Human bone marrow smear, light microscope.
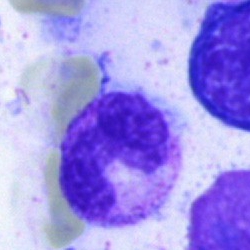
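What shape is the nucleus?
It is deeply indented and curves like a horseshoe around a pale central area.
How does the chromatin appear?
Dark purple and coarsely clumped.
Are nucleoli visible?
No nucleoli are visible in the nucleus.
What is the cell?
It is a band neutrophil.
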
